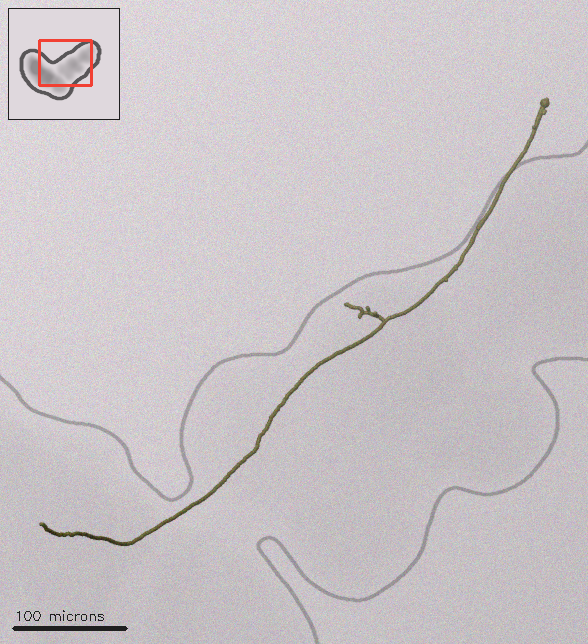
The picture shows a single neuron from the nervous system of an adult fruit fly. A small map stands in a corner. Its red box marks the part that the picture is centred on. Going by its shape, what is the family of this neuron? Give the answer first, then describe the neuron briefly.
The name of its family is class mechanosensory proprioceptive. Its broad class is sensory neuron ascending to the brain. By the scale bar it is about 450 microns wide in this view. In this view it is about as wide as it is tall.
